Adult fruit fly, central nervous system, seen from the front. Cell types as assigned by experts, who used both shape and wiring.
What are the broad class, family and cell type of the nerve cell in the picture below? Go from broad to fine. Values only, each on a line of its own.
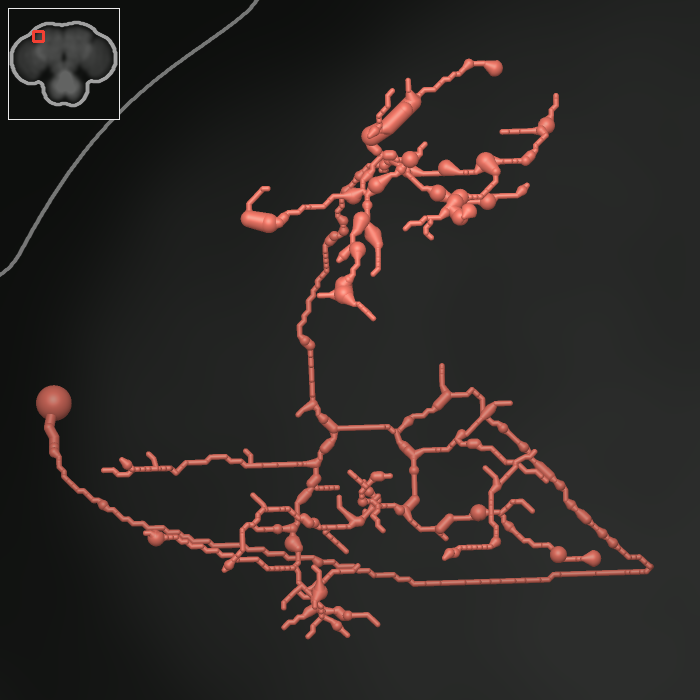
central-brain intrinsic neuron
hemilineage LHp1
LHPV4a5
